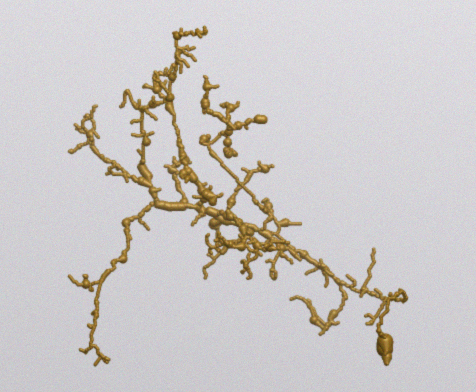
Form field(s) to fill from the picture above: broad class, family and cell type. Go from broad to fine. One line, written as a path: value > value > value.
nerve-cord intrinsic neuron > hemilineage 20A.22A > IN20A.22A056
